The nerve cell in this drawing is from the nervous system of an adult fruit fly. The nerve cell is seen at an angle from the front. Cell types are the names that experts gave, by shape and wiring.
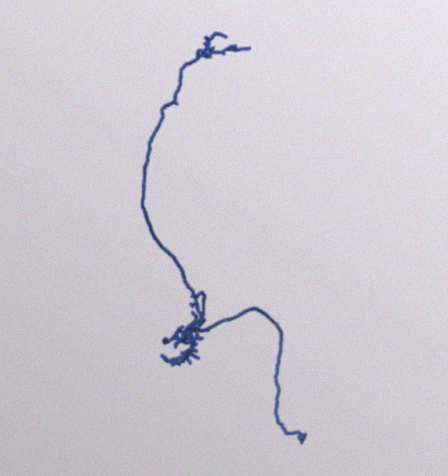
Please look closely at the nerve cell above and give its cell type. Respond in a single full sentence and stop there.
This nerve cell is recognized as the cell type PRW037.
